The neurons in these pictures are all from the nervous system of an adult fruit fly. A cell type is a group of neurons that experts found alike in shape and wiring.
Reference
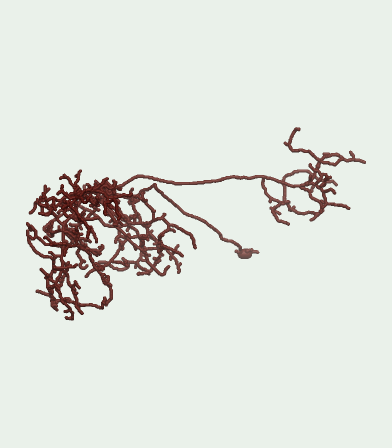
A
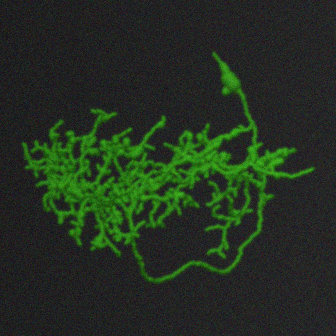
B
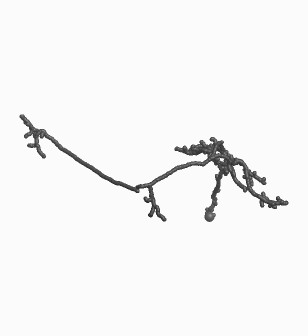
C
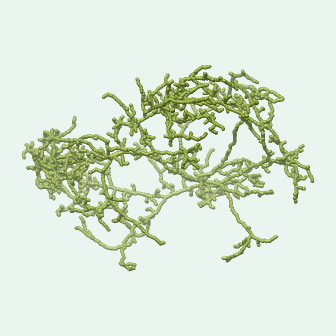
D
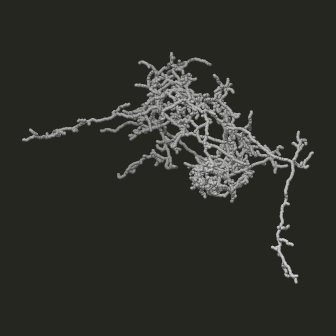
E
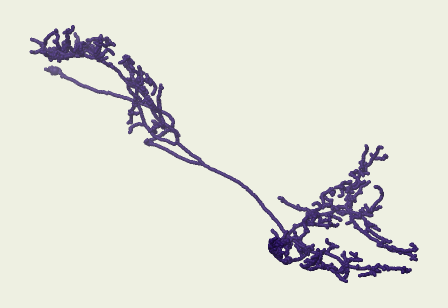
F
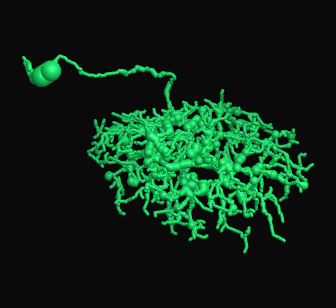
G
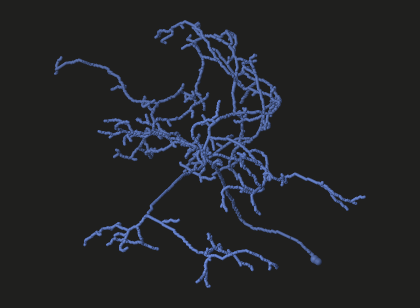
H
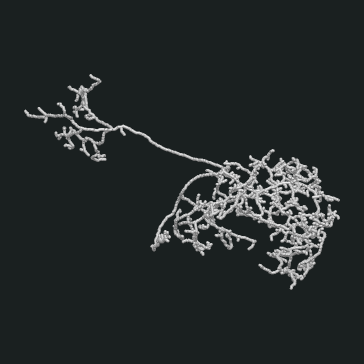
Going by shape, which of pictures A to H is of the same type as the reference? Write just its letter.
H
